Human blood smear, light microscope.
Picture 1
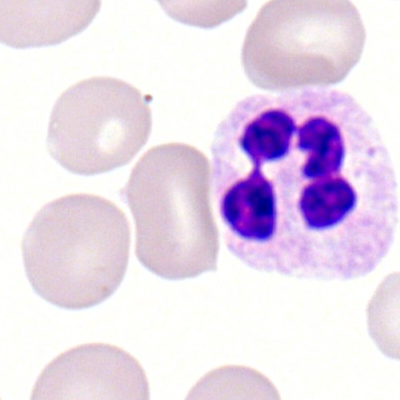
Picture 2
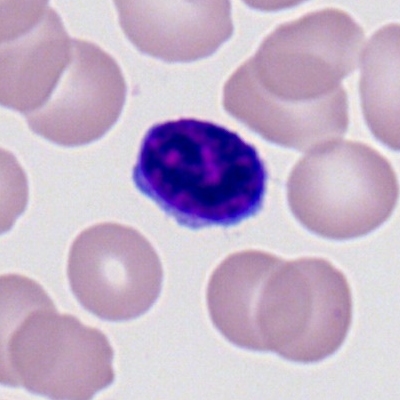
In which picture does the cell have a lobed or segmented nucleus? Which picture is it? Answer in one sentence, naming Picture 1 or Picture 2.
What is divided into lobes is the nucleus of the cell in Picture 1.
